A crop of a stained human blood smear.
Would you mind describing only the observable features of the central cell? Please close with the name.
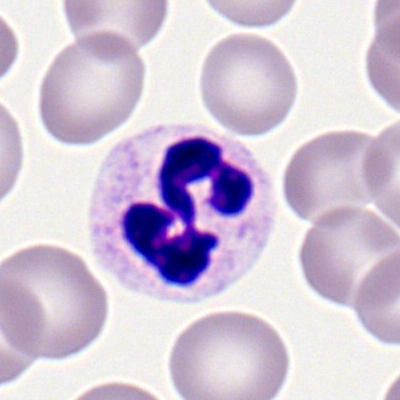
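First, the nucleus is split into separate lobes that thin strands hold together. Second, its chromatin is dense, dark purple and coarsely clumped. Third, the cytoplasm is plentiful and pale pinkish-lilac, with fine, faint lilac granules scattered throughout. The cell is a segmented neutrophil.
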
